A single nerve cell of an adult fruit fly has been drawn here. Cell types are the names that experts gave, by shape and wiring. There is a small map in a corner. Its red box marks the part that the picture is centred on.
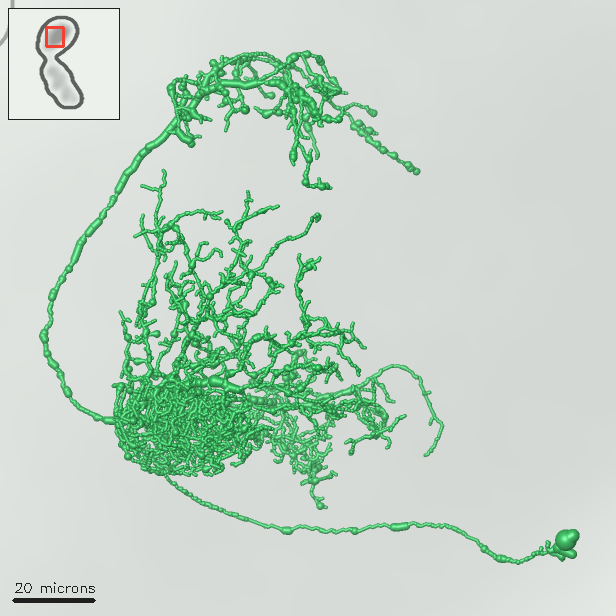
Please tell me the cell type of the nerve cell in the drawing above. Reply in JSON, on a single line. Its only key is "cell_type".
{"cell_type": "AVLP479"}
